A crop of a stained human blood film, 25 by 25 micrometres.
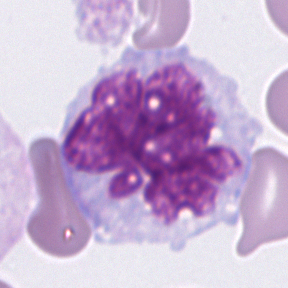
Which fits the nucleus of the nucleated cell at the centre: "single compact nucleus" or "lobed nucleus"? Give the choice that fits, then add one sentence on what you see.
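Lobed nucleus. The nucleus is deeply folded into several overlapping lobes, like a cloverleaf.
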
